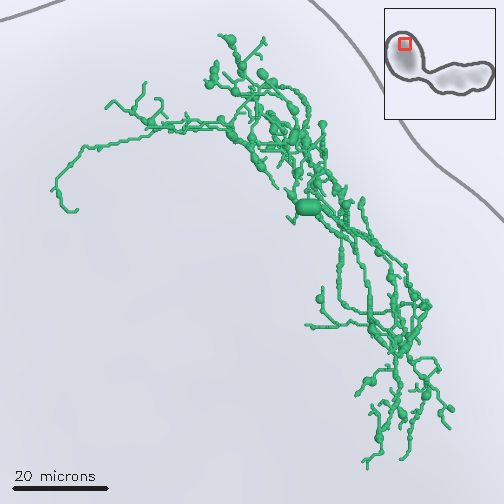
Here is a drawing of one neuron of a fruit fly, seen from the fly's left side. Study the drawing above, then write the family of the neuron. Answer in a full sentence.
The family is hemilineage LHp3.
